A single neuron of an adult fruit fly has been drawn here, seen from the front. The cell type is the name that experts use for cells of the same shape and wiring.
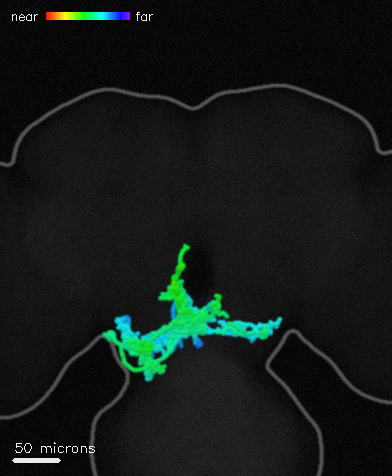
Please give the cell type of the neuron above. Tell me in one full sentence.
To the cell type GNG503 belongs this neuron.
